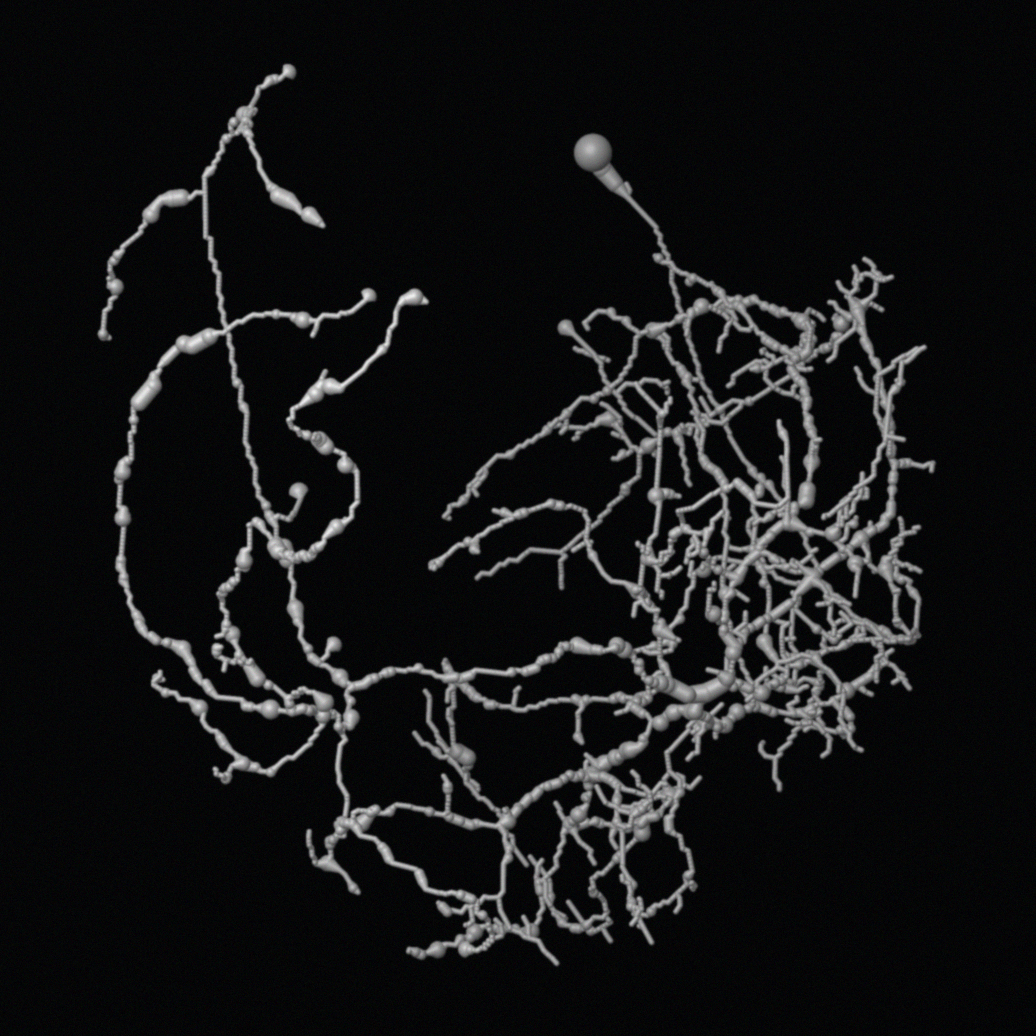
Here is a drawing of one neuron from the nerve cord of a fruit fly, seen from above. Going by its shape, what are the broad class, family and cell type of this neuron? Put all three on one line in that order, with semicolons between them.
nerve-cord intrinsic neuron; hemilineage 04B; IN04B058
